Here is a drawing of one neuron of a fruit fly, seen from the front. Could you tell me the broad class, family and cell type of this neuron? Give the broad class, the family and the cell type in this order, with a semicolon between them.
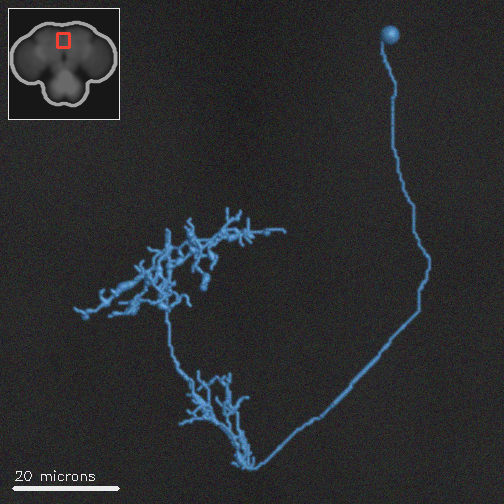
central-brain intrinsic neuron; class CX; vDeltaG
